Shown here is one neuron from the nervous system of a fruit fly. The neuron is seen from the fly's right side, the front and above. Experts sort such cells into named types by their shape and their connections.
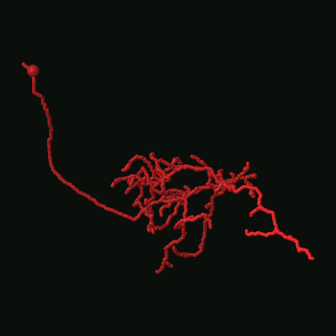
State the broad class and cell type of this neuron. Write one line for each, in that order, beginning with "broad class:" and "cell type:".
broad class: nerve-cord intrinsic neuron
cell type: INXXX454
